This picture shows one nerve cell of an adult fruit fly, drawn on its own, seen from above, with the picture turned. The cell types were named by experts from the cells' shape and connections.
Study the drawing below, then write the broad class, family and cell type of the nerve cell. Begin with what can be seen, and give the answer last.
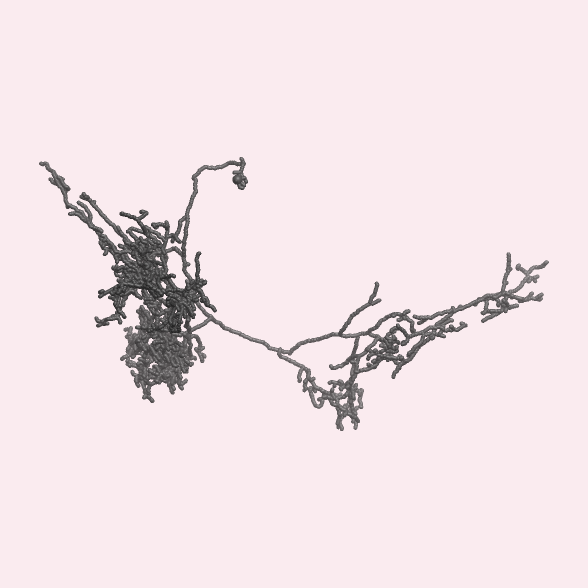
The picture shows dozens of branch ends. As drawn here it is wider than it is tall. It is a central-brain intrinsic neuron. Its family is LHPV. It is of cell type LHPV10d1.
